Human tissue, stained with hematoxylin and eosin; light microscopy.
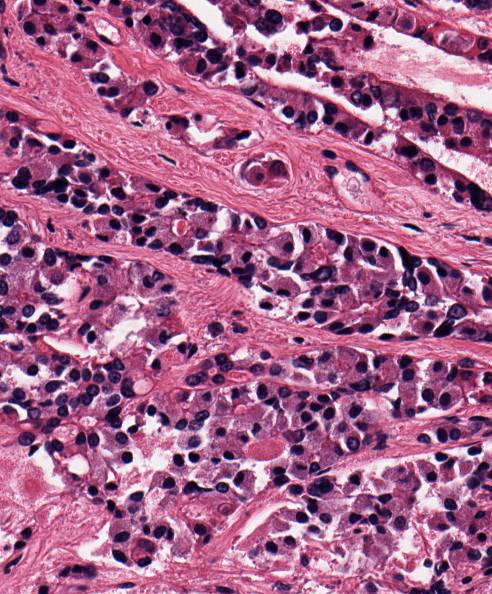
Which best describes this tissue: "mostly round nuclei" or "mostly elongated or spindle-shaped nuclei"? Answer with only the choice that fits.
Mostly round nuclei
